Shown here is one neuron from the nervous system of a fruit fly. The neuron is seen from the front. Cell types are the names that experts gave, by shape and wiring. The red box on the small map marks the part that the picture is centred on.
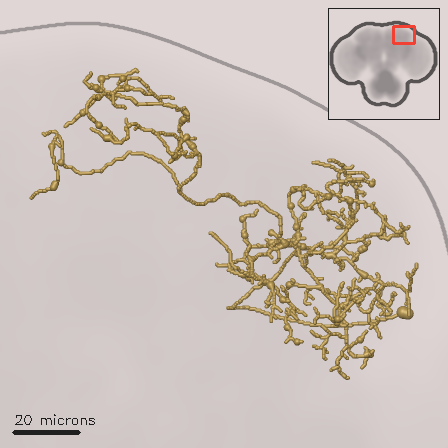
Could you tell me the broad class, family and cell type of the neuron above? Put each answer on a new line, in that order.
central-brain intrinsic neuron
hemilineage LHp1
CB3288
